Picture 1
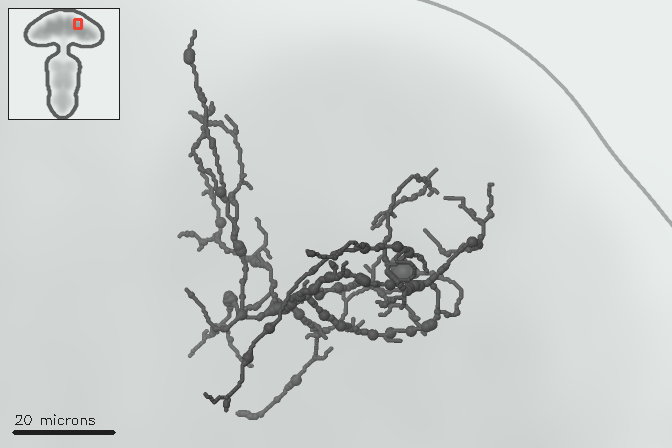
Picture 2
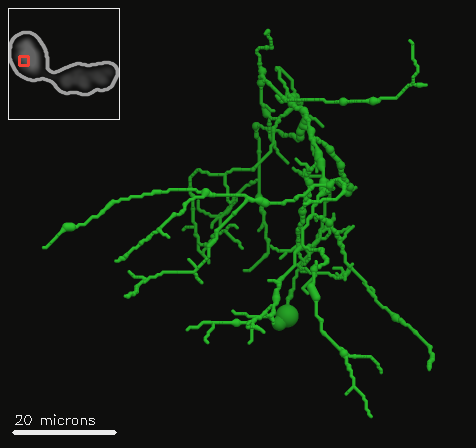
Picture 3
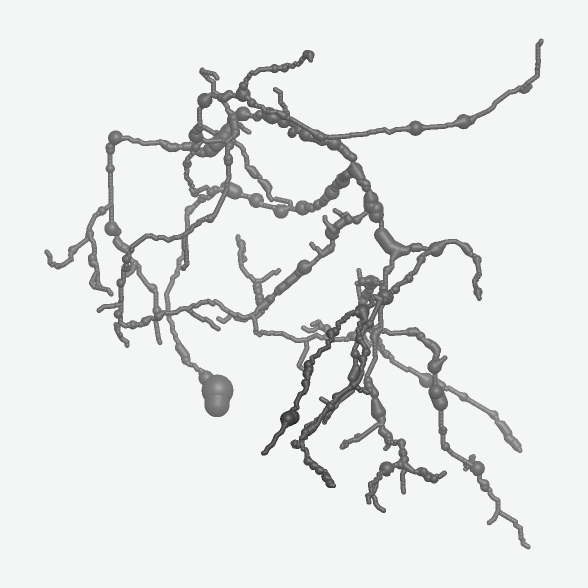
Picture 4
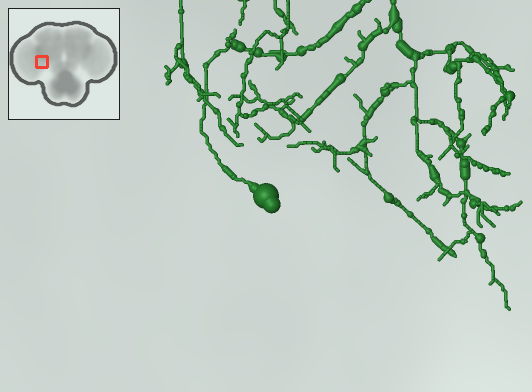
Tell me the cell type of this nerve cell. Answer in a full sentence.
The cell type is CB1638.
